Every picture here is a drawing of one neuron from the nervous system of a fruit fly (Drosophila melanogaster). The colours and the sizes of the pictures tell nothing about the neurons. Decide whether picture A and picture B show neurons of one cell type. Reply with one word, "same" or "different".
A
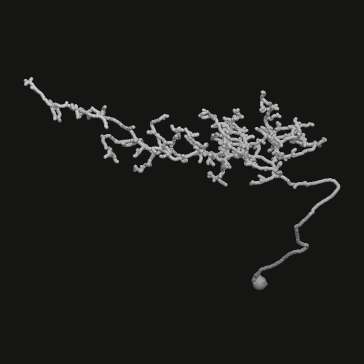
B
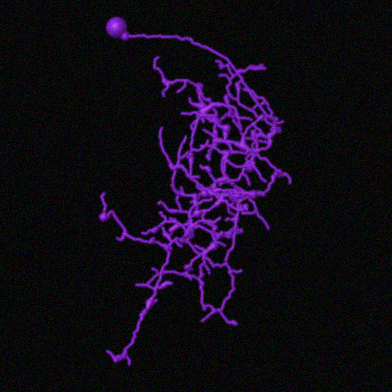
same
